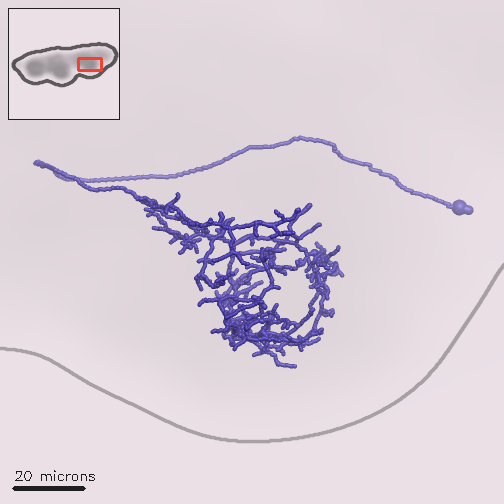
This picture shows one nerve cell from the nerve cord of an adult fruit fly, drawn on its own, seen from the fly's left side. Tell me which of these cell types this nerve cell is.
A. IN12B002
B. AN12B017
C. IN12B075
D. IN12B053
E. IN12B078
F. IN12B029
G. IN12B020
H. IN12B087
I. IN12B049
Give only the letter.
I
